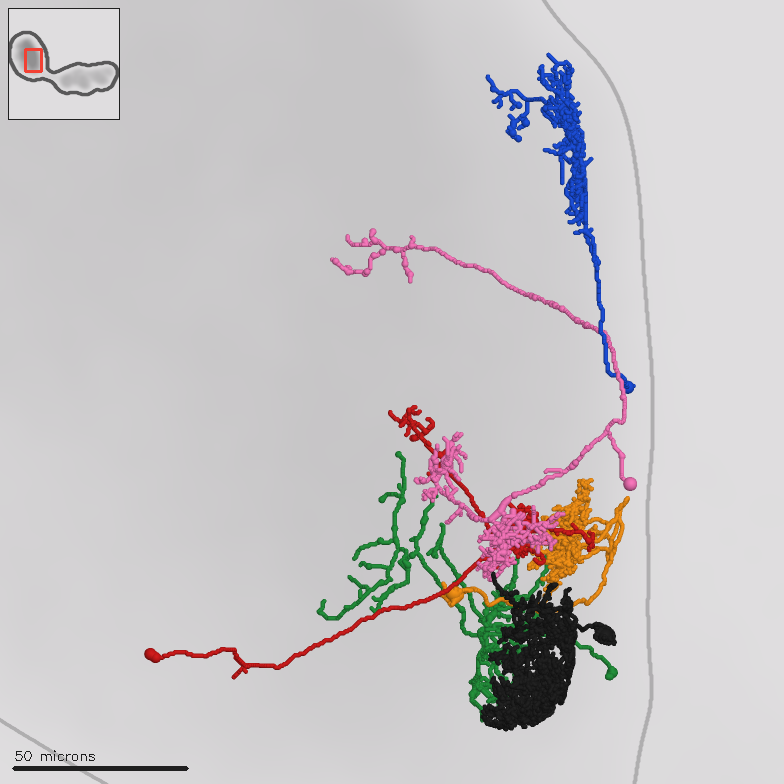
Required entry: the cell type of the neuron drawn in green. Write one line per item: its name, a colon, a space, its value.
cell type: Tlp11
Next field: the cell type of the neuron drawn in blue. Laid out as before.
cell type: Tlp13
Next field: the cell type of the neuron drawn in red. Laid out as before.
cell type: TmY20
